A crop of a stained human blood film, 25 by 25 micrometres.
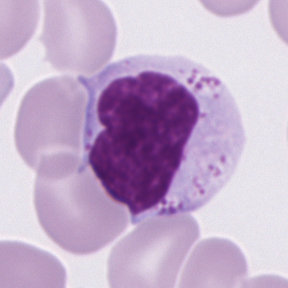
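Large granular lymphocyte (nucleated cell at the centre). A notch is cut into the left edge of the nucleus, whose chromatin is dark purple and coarsely clumped. No nucleoli are visible, and no vacuoles are seen in the cytoplasm.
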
